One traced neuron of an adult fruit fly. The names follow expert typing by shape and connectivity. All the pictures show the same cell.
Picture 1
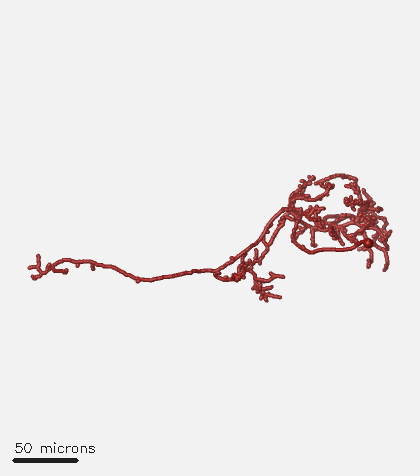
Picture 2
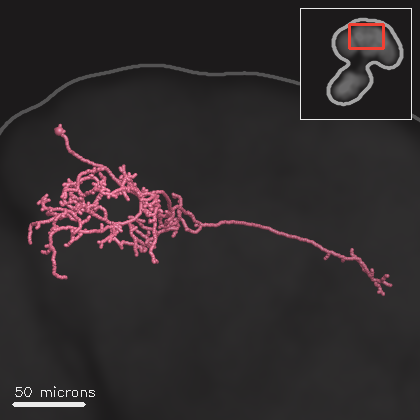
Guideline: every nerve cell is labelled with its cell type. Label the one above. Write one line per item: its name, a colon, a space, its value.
cell type: AVLP064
